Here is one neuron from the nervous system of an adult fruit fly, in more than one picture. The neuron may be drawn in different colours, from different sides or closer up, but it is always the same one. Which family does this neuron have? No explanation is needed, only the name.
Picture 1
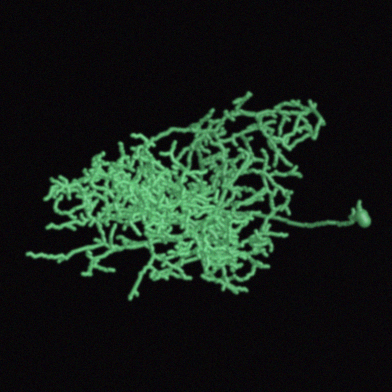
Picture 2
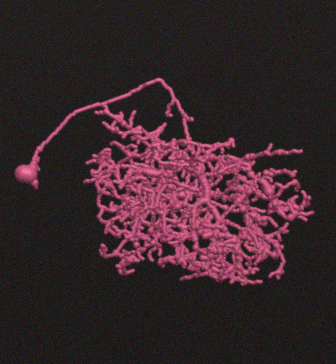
LHAV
